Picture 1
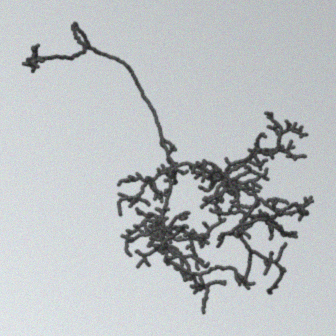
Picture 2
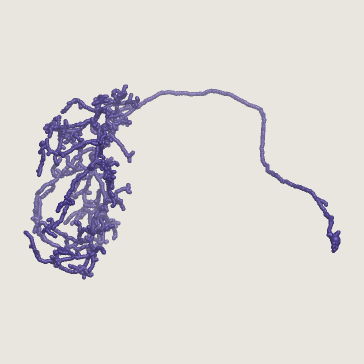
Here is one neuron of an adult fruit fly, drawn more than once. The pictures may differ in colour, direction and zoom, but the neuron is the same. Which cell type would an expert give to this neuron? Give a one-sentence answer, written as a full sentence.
Belonging to the cell type IN06B029 is this neuron.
